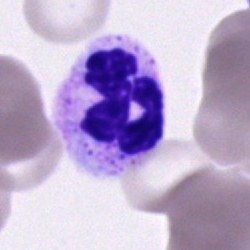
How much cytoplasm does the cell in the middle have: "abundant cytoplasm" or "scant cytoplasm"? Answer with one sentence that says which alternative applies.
The cell's cytoplasm around its nucleus is ample.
